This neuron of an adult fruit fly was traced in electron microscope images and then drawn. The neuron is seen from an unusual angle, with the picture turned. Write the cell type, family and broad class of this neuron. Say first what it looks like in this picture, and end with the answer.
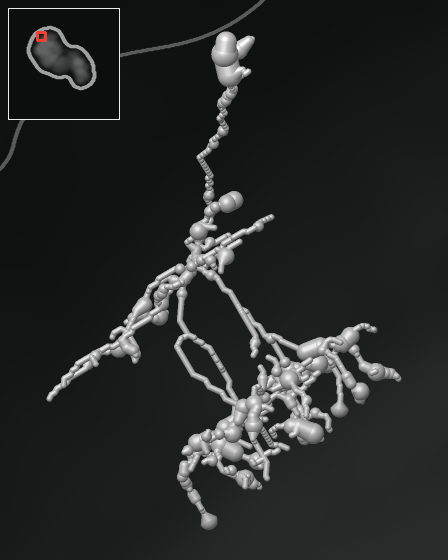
Its cell body lies at the top of the picture. The picture shows dozens of branch ends. It is of cell type Dm10. Its family is Dm. Its broad class is optic-lobe intrinsic neuron.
